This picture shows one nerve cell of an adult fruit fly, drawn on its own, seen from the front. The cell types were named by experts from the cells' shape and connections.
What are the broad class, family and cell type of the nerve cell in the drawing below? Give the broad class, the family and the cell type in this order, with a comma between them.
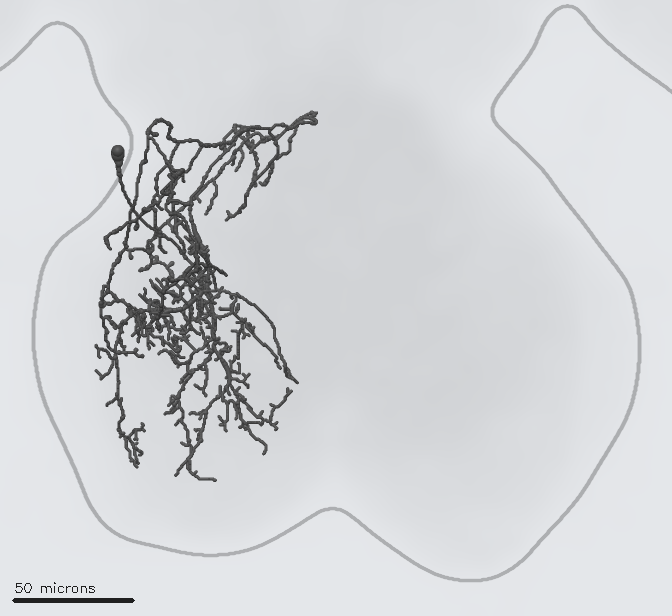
nerve-cord intrinsic neuron, hemilineage 19A, IN19A032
